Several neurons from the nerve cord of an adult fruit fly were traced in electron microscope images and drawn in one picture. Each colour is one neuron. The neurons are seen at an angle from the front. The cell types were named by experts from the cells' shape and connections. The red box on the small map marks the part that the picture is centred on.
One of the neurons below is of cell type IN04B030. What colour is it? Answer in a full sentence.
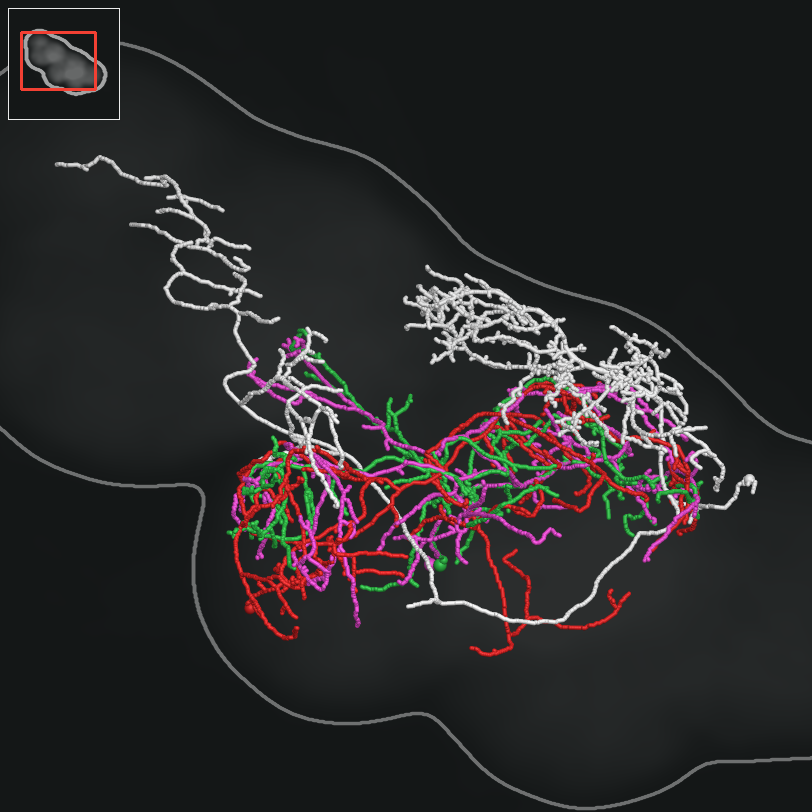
The colour is green.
